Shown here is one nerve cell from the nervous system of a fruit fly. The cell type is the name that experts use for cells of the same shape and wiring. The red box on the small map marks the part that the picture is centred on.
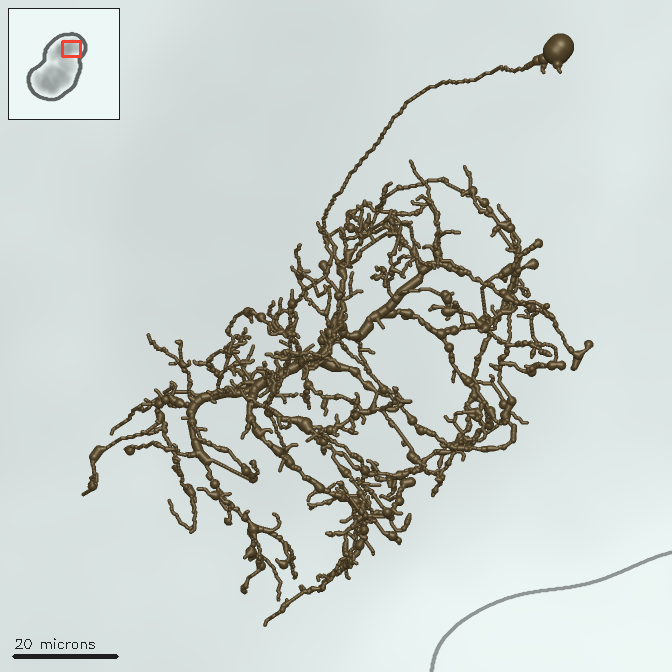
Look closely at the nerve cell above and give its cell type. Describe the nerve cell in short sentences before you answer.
Its cell body lies at the upper right of the picture. From top to bottom in the picture it spans about 110 microns. More than a hundred branch ends can be seen. It is a nerve-cord intrinsic neuron. It is of cell type IN06B049.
